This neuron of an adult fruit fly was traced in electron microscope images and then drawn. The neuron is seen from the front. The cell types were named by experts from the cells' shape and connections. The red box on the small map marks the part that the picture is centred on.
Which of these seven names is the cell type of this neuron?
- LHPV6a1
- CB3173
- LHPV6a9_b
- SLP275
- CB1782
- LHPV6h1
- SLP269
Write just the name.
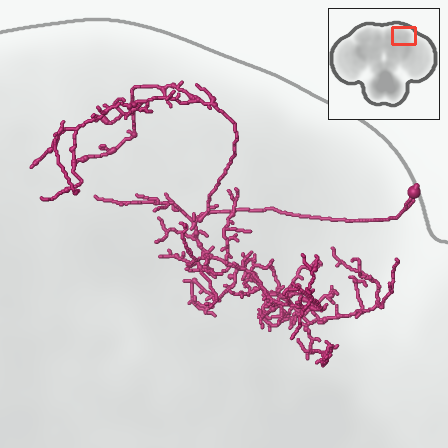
LHPV6h1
